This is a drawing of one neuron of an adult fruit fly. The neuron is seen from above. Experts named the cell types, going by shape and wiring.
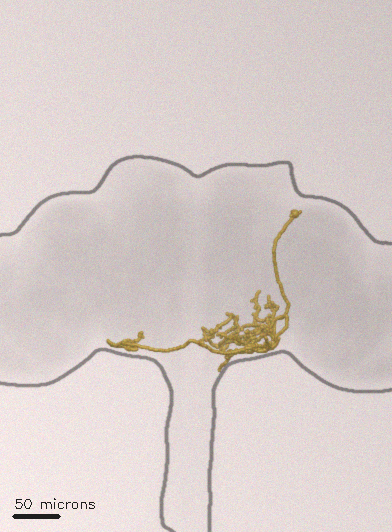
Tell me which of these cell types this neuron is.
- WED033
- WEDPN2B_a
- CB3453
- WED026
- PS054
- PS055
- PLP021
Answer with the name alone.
PS055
